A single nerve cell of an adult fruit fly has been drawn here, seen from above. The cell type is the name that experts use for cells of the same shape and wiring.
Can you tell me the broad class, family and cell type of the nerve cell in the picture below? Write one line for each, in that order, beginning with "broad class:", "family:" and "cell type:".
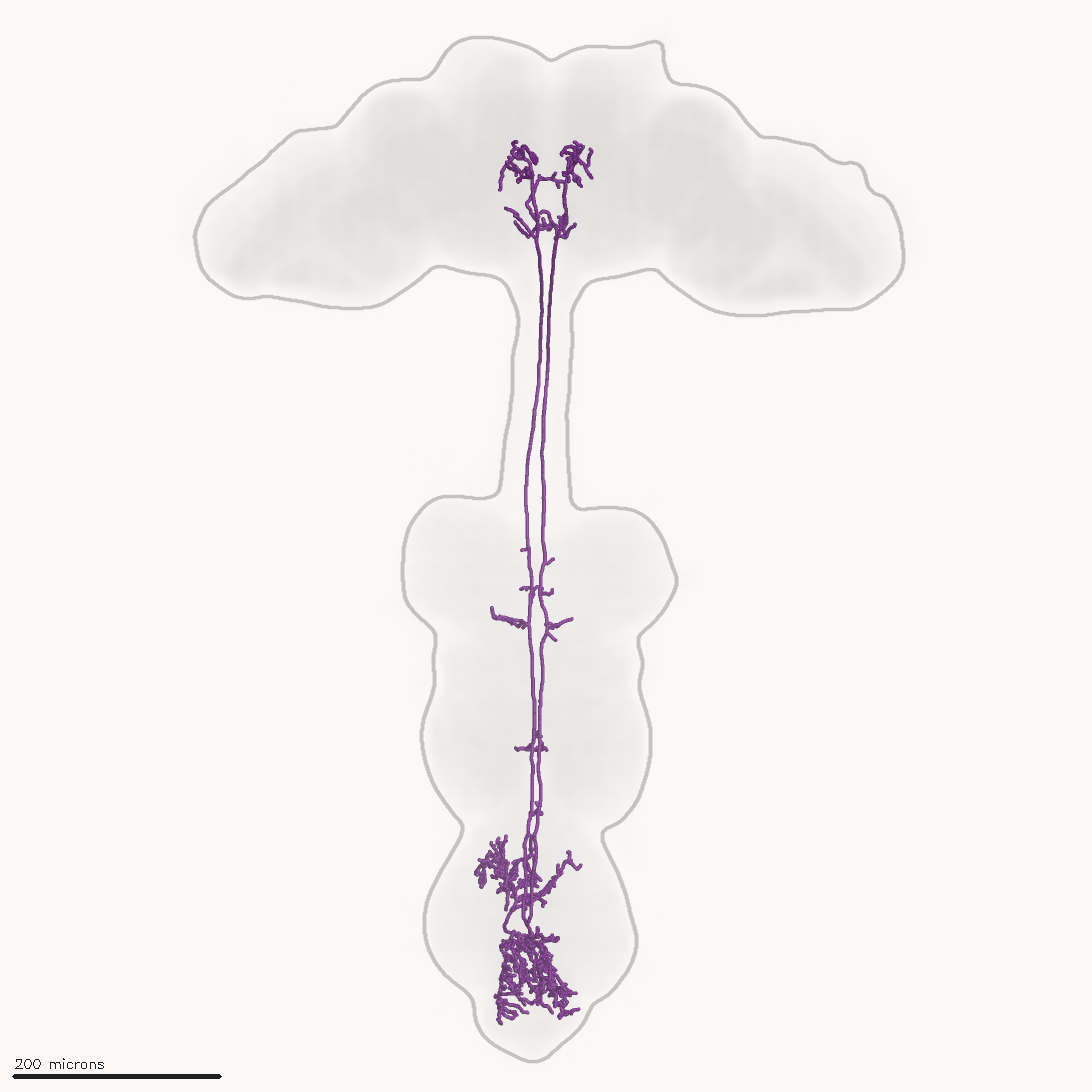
broad class: ascending neuron
family: hemilineage 00A
cell type: AN00A006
